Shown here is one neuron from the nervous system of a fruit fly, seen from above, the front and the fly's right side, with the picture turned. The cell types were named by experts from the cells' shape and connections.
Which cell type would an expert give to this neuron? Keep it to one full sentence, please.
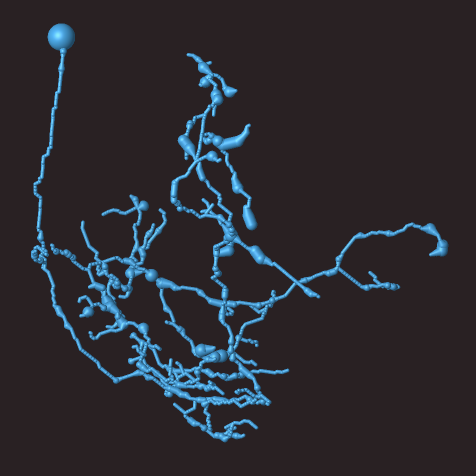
As its cell type, this neuron has GNG610.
